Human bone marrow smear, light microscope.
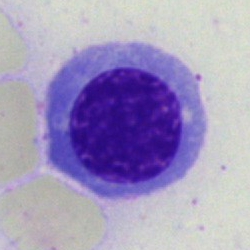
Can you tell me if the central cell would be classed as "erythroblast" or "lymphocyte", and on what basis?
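The answer is erythroblast, not lymphocyte. The cell has a roughly round, smooth outline. Its chromatin is coarse, with dark clumps separated by paler streaks. A moderate rim of cytoplasm runs all the way around the nucleus, and no granules show in it.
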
